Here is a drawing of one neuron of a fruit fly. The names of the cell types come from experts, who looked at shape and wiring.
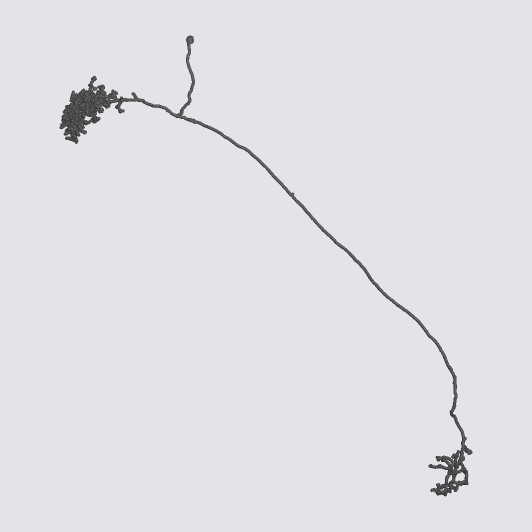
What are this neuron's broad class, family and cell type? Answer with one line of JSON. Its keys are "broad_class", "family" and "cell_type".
{"broad_class": "optic-lobe intrinsic neuron", "family": "hemilineage VPNp1_lateral", "cell_type": "LC14a-1"}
